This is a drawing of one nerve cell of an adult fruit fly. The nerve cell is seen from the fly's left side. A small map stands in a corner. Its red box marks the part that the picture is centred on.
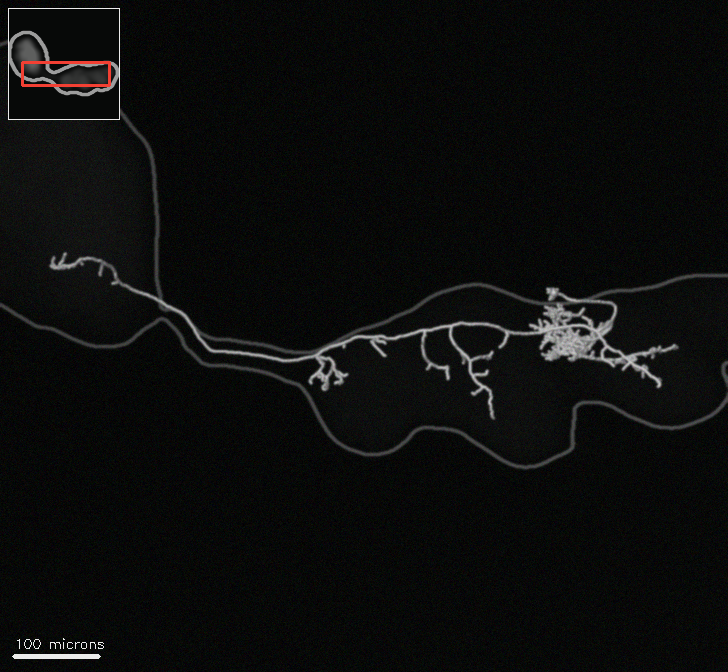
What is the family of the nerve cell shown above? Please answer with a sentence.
The family is hemilineage 19B.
